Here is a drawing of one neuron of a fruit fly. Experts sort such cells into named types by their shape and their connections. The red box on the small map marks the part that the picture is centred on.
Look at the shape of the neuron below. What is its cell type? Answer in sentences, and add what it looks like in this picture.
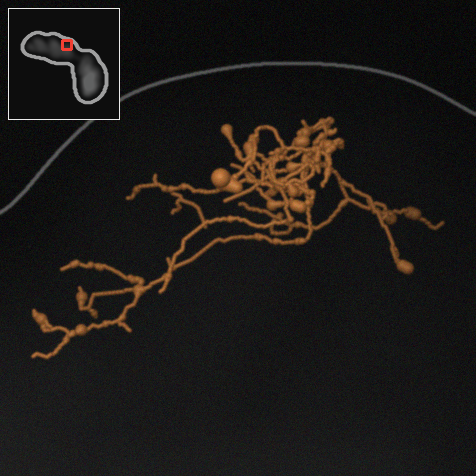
Its cell type is IN01B091. It is a nerve-cord intrinsic neuron. The cell body is in the middle of the picture. In this view it is wider than it is tall.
